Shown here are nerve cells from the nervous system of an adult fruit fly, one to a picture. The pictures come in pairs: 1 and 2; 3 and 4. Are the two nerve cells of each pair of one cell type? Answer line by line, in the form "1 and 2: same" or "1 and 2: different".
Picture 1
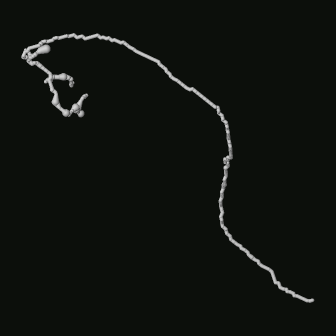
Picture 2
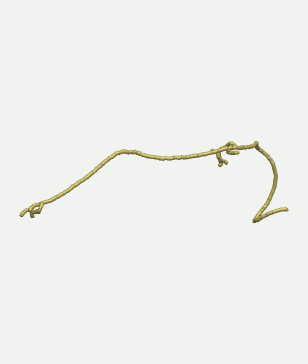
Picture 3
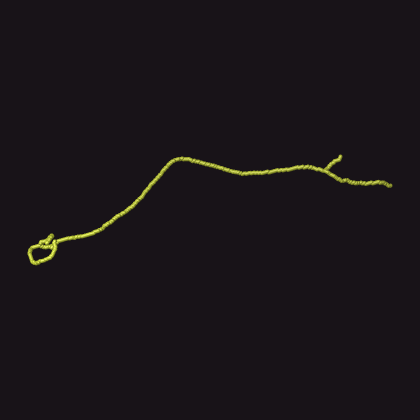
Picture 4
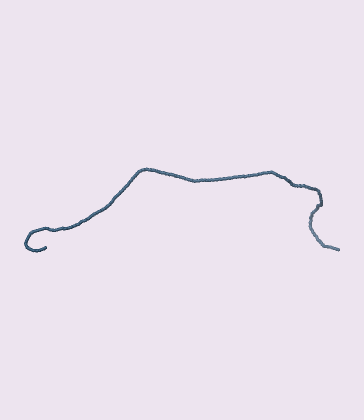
1 and 2: different
3 and 4: same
